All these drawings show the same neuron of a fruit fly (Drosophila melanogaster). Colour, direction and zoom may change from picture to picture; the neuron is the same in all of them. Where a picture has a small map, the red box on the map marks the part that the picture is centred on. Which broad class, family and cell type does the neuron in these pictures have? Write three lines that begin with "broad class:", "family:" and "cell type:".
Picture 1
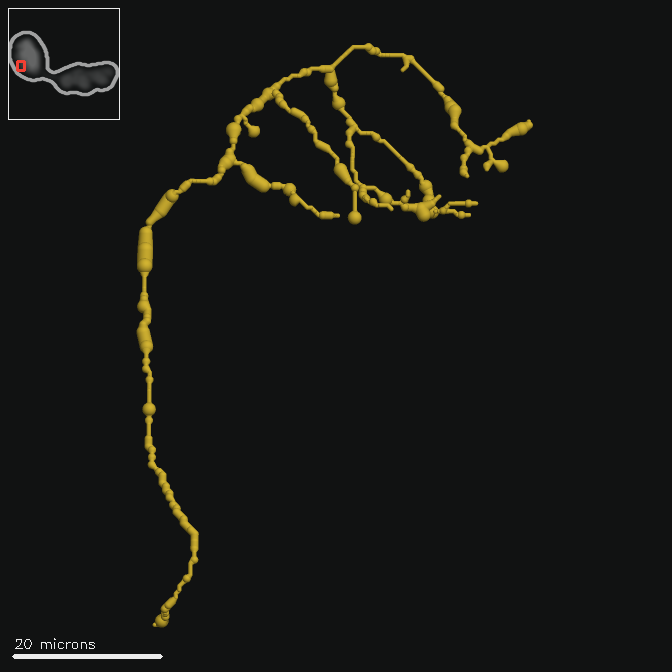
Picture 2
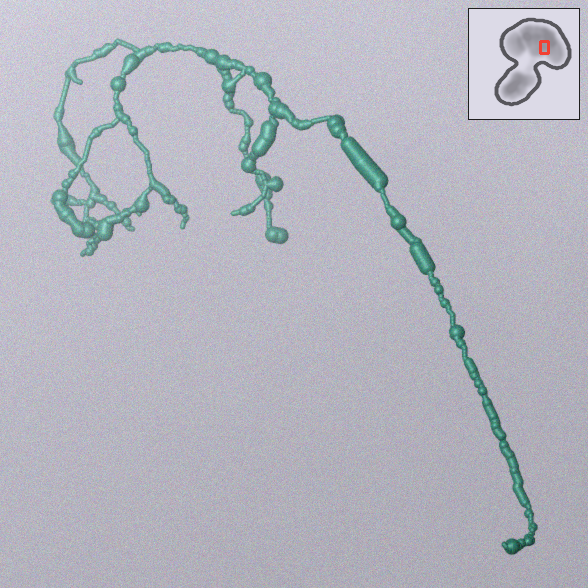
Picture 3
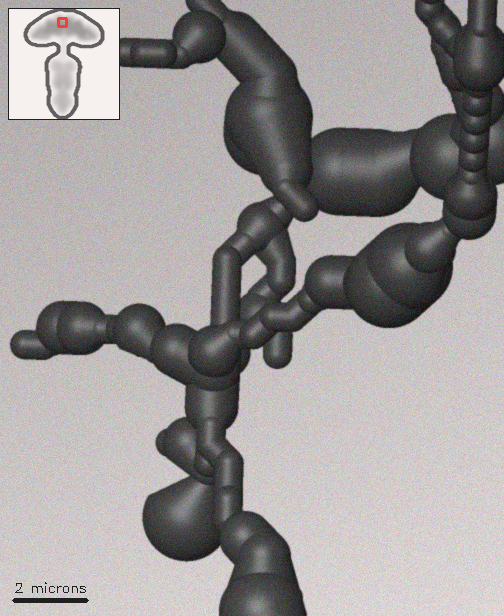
broad class: sensory neuron entering the brain
family: ENS
cell type: ENS4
